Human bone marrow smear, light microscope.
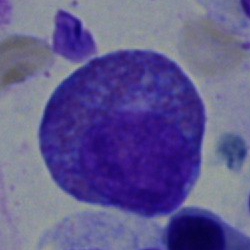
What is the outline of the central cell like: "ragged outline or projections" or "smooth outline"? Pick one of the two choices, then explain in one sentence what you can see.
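Smooth outline. The cell outline is roughly round with a smooth edge.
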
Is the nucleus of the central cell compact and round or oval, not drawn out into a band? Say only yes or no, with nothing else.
Yes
